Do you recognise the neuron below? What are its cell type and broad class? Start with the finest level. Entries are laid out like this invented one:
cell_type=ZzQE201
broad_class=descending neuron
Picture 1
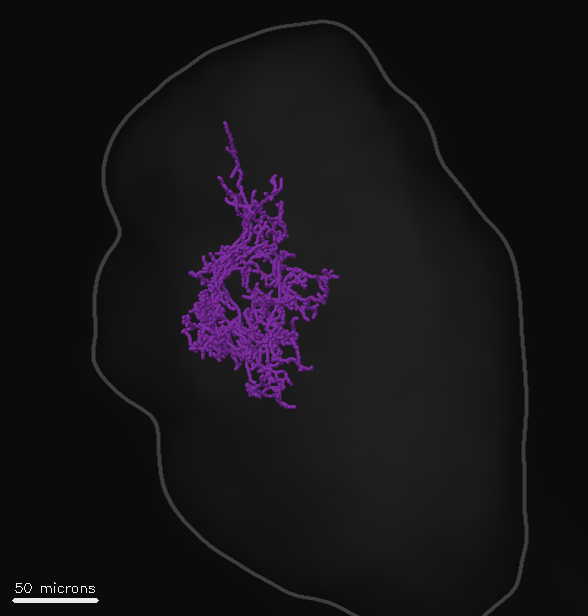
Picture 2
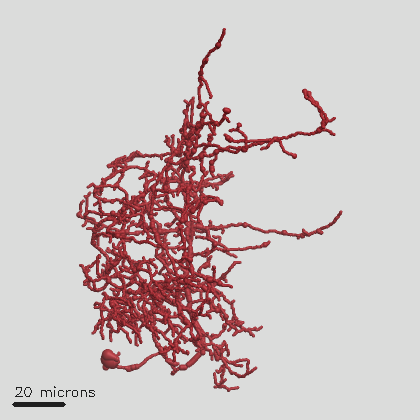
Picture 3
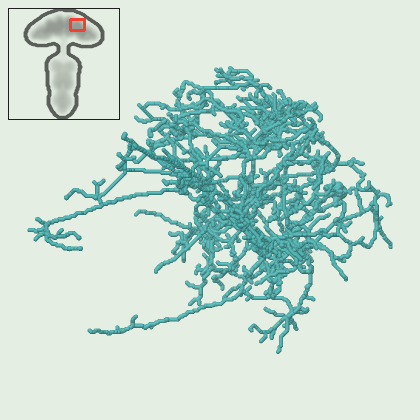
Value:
cell_type=AVLP566
broad_class=central-brain intrinsic neuron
